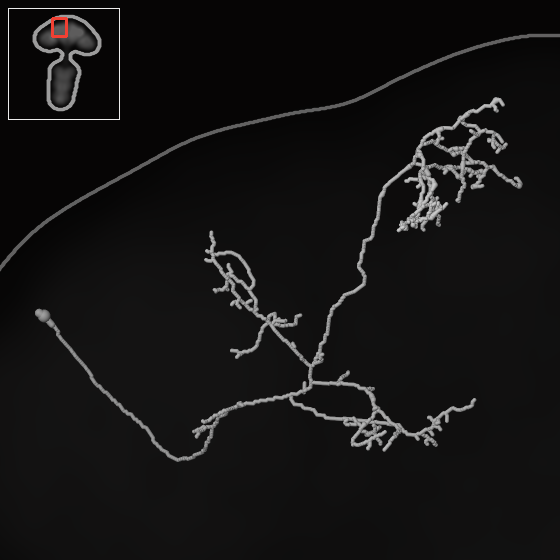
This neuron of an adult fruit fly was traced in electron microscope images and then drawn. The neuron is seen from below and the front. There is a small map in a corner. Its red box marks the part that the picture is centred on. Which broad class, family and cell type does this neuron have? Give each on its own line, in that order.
central-brain intrinsic neuron
hemilineage SLPad1_posterior
SMP207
